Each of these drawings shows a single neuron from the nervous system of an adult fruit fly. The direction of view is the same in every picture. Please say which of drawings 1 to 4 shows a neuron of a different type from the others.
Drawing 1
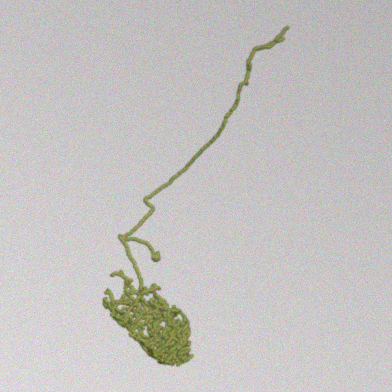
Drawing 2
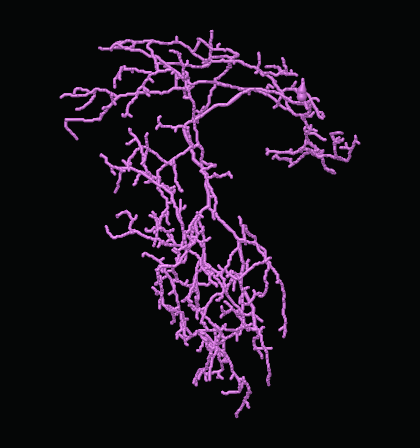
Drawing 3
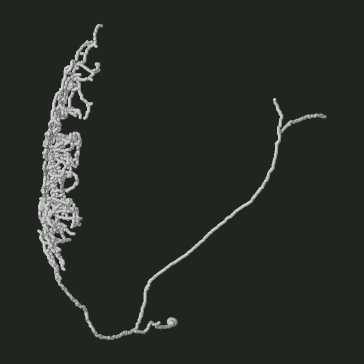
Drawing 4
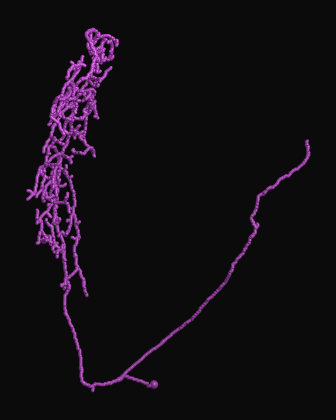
2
